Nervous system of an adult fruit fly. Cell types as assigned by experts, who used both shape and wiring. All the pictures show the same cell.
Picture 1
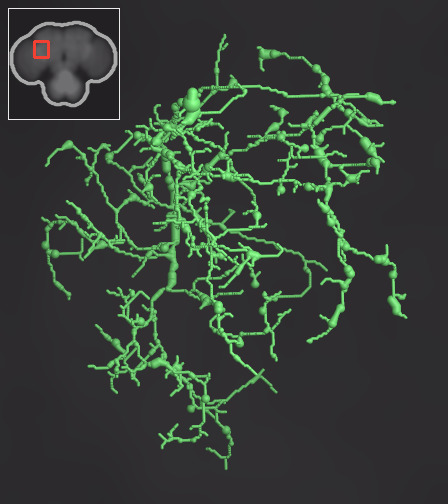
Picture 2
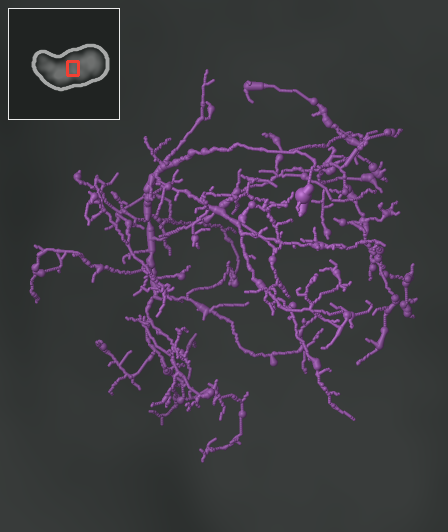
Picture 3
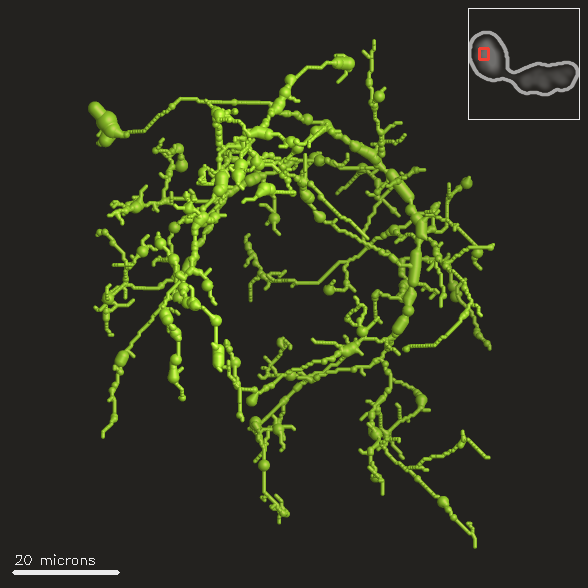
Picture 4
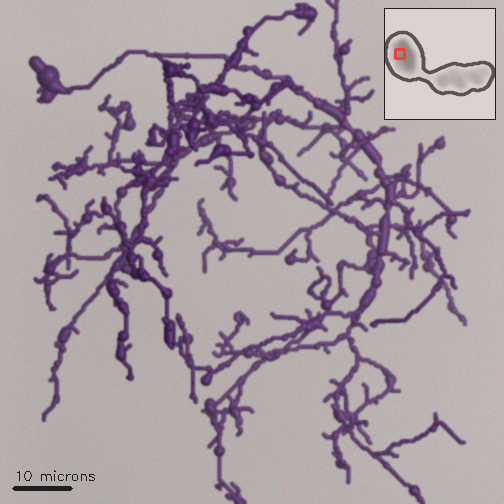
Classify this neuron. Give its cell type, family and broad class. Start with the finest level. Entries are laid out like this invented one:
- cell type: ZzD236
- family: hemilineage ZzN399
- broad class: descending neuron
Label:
- cell type: CB0930
- family: hemilineage VLPl&d1_dorsal
- broad class: central-brain intrinsic neuron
